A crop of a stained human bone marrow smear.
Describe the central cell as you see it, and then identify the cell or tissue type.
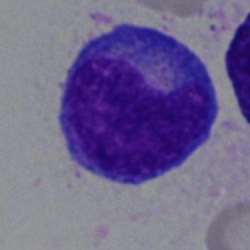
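First, the nucleus fills most of the cell and is indented at its upper edge. Next, a paler zone of cytoplasm sits in that notch at the top of the nucleus. Then the granules: no distinct ones are visible in the cytoplasm. Last, the name: monocyte.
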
